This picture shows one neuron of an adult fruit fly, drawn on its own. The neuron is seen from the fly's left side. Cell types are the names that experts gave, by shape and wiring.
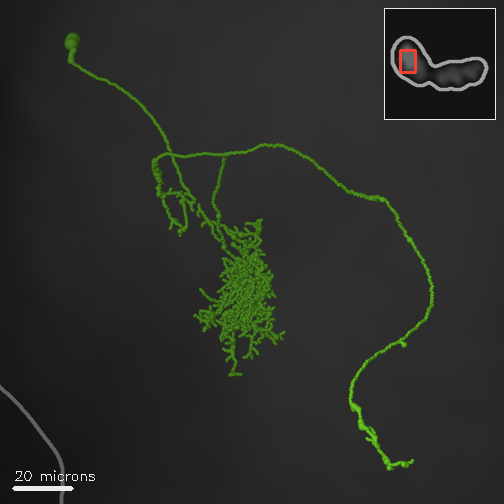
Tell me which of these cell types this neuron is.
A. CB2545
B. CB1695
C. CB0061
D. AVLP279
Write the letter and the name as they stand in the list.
A. CB2545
